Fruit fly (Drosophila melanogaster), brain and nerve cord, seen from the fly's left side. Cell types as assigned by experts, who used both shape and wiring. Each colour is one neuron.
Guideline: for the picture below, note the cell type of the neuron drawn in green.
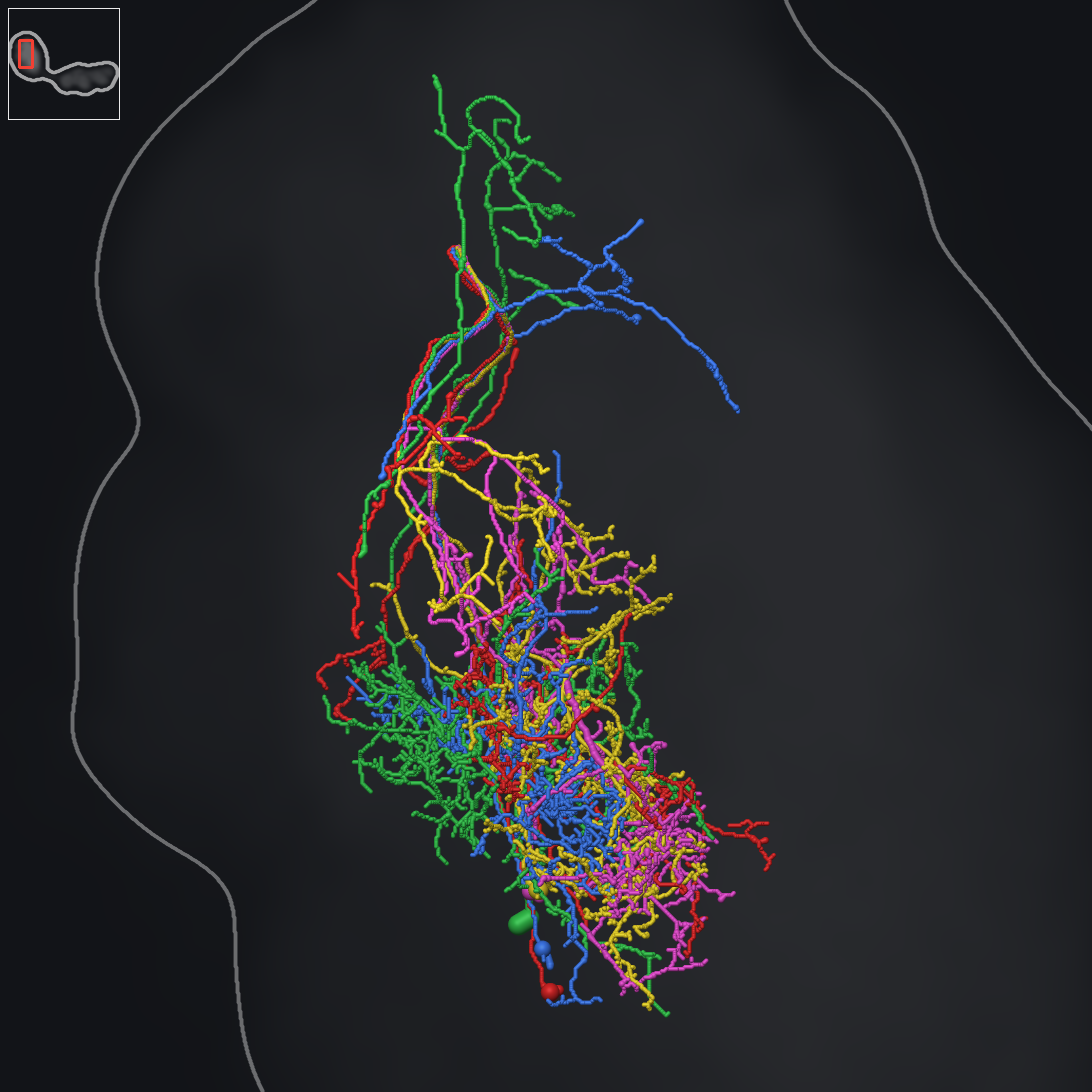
AVLP139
